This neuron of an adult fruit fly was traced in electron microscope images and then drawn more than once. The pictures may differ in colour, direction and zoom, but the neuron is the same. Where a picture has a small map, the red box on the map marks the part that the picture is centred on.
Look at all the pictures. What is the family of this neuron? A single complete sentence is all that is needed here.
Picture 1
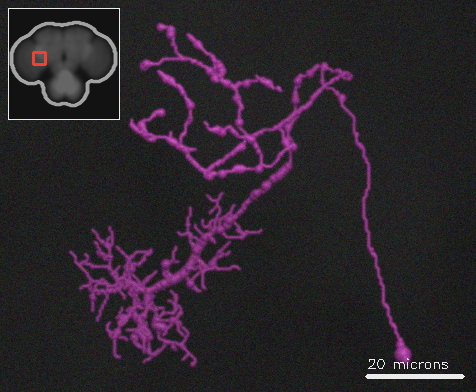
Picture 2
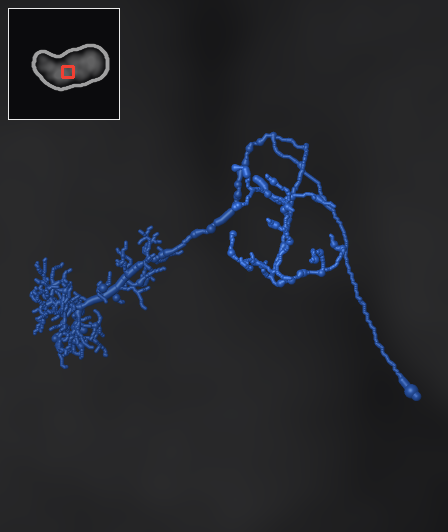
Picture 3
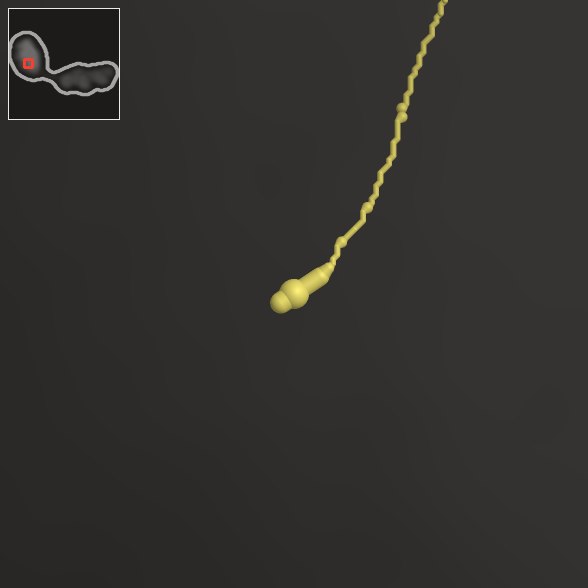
This neuron is a member of family hemilineage VPNv1.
